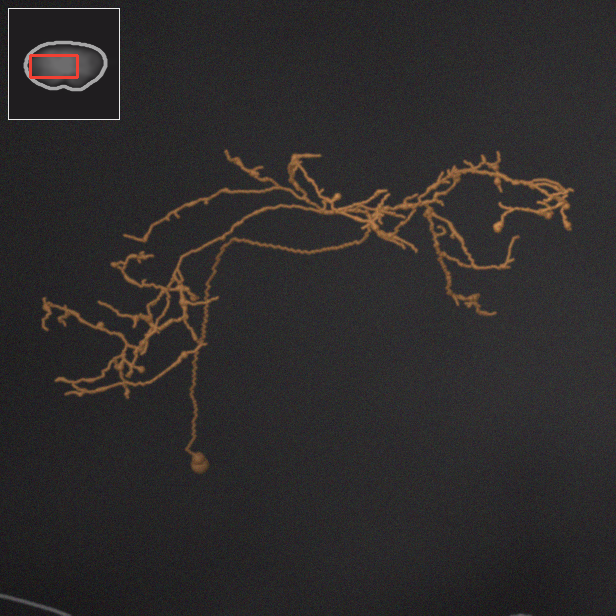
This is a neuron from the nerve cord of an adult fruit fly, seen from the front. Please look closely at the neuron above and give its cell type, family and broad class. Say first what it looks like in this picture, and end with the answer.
Dozens of branch ends can be seen. In this view it is wider than it is tall. Its cell type is IN12B087. Its family is hemilineage 12B. This is a nerve-cord intrinsic neuron.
